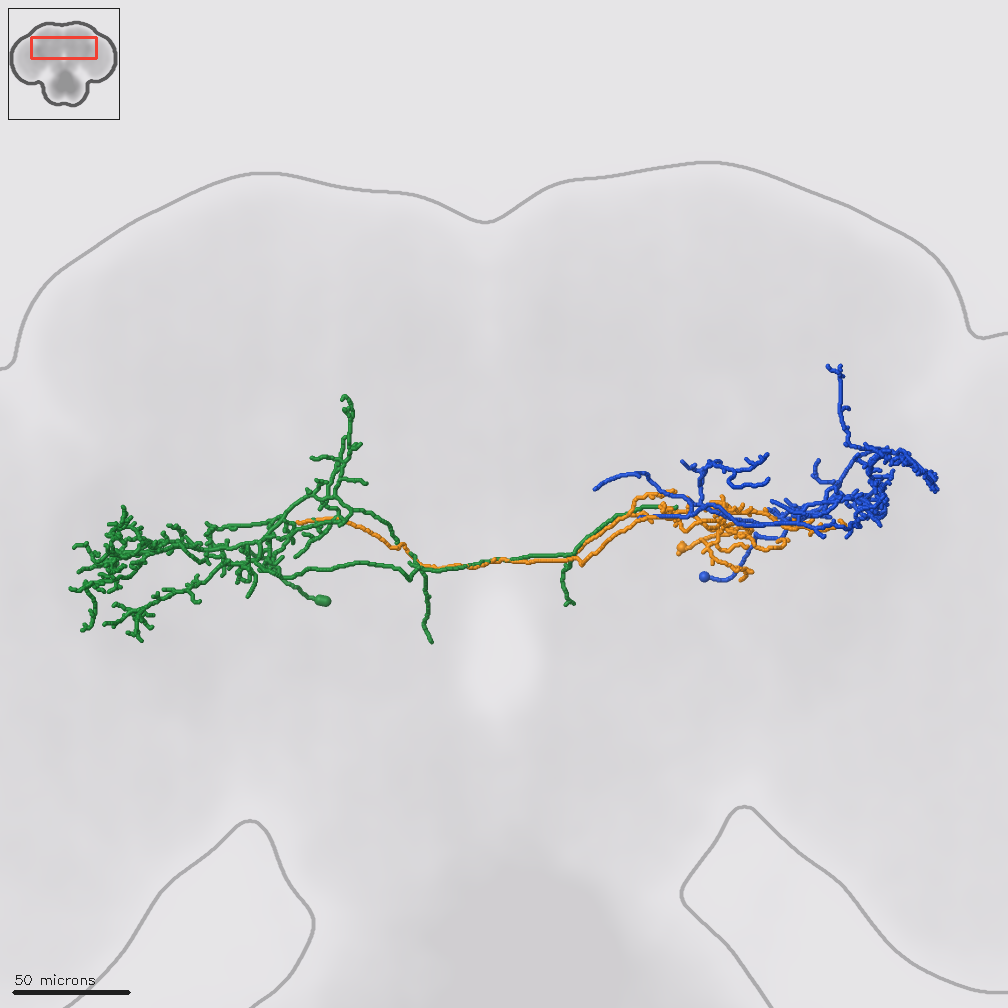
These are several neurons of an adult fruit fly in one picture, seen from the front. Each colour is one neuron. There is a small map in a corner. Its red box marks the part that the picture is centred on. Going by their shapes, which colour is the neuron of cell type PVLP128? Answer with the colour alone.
green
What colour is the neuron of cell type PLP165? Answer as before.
orange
